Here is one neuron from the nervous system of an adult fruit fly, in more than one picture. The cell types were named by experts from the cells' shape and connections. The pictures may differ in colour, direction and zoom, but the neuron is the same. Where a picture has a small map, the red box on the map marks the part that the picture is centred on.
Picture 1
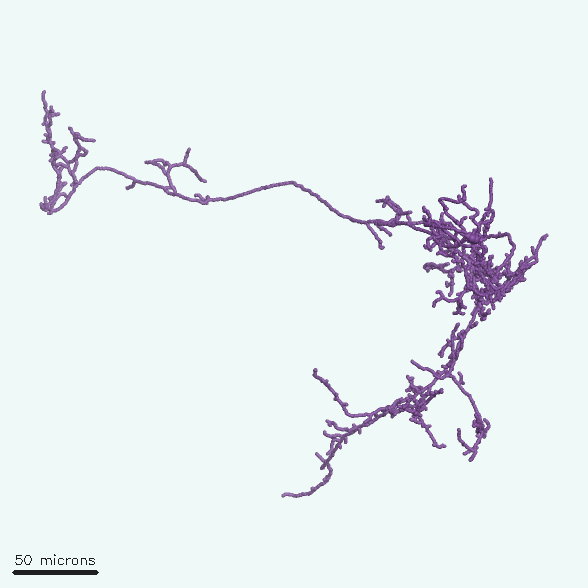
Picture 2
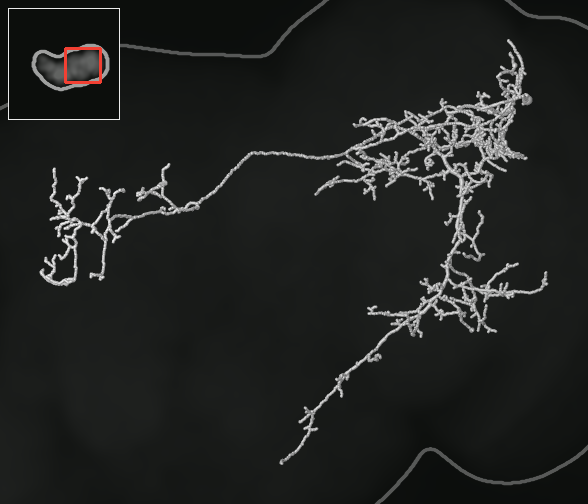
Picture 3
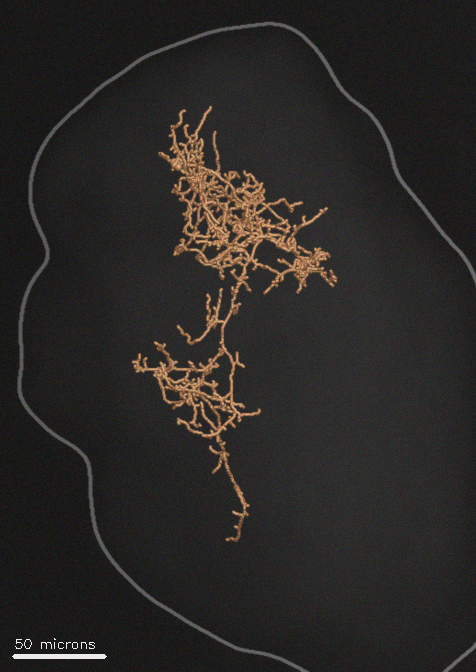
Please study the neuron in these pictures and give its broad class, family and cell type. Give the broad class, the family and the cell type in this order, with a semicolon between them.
central-brain intrinsic neuron; hemilineage VLPd1; AVLP035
